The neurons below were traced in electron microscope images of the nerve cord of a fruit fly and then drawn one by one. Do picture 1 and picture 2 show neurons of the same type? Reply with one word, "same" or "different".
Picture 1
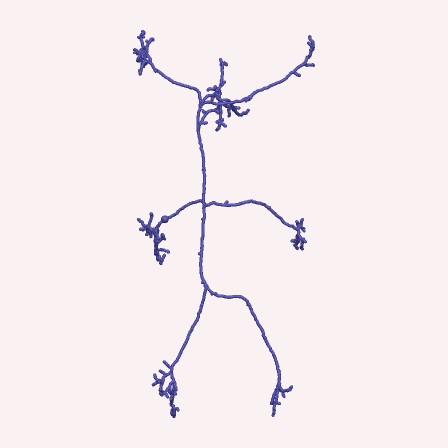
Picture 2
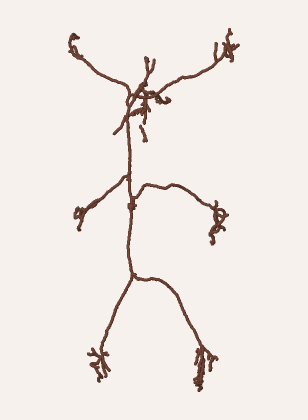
same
